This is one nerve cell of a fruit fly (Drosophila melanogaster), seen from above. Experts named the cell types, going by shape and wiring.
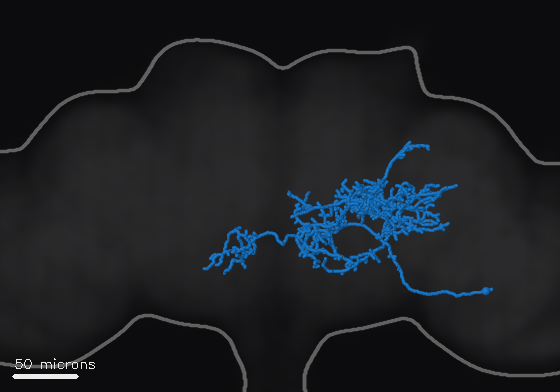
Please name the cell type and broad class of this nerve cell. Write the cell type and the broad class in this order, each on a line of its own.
CL316
central-brain intrinsic neuron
